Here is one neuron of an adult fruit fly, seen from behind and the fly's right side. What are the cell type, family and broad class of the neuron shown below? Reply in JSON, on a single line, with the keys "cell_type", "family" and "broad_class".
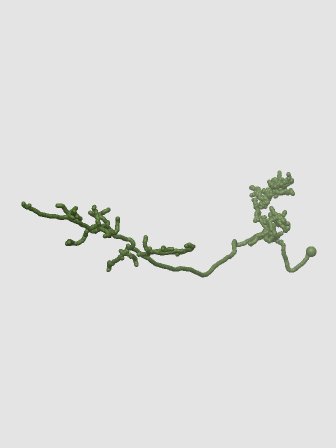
{"cell_type": "DNg79", "family": "hemilineage MD3", "broad_class": "descending neuron"}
